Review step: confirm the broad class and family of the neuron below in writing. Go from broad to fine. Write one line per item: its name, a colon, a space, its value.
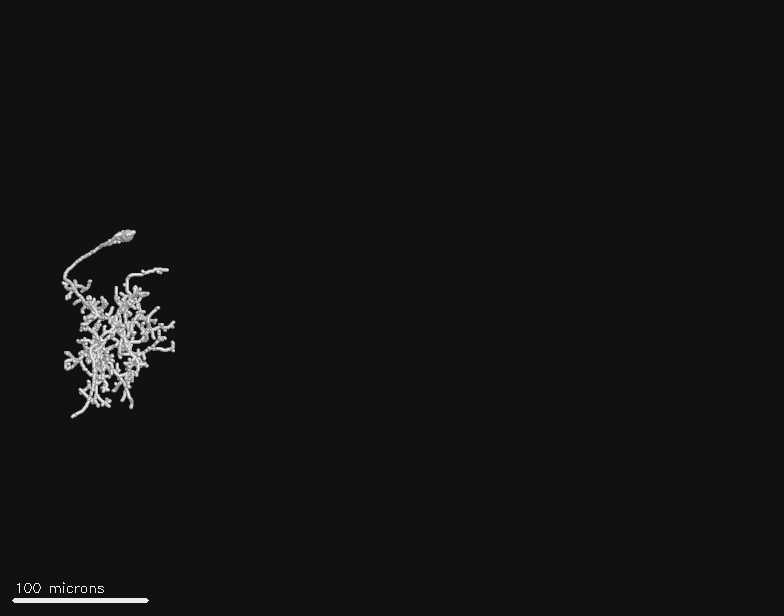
broad class: motor neuron of the nerve cord
family: hemilineage 17X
